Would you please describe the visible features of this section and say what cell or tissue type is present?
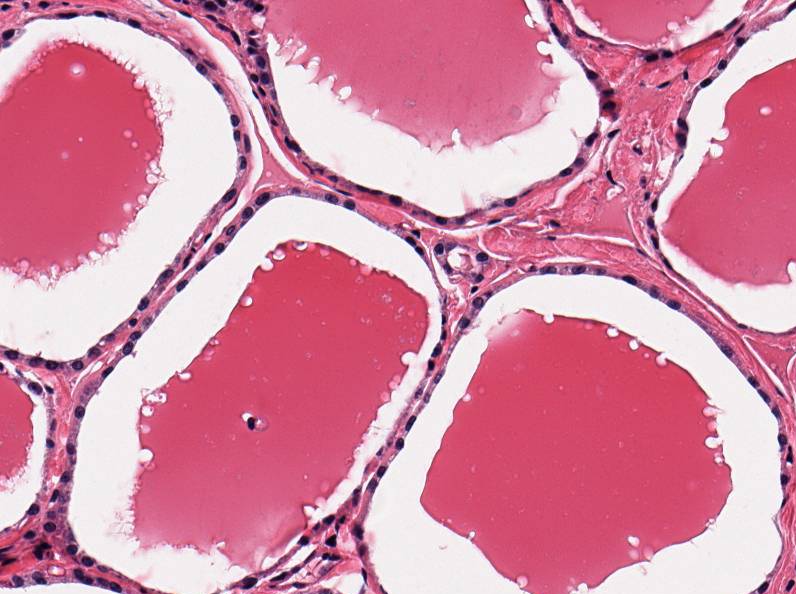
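Large, closely packed, rounded follicles fill the field, separated only by narrow bands of stroma. A single layer of flattened epithelium lines each follicle. Lumens contain homogeneous, deep pink colloid. Small clear bubble-like vacuoles sit along the outer edge of the colloid, not its centre. Name: thyroid.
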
